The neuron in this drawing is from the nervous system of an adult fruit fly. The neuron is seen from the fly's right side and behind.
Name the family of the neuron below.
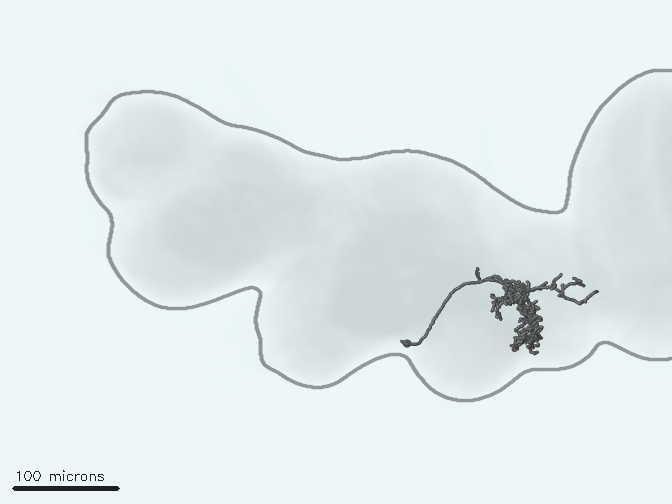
hemilineage 12B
